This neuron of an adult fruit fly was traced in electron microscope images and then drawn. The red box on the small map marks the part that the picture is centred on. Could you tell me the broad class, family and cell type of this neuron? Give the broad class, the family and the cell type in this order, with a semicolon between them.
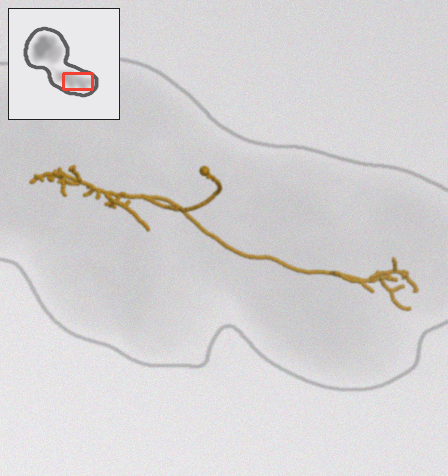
nerve-cord intrinsic neuron; hemilineage 11A; GFC3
